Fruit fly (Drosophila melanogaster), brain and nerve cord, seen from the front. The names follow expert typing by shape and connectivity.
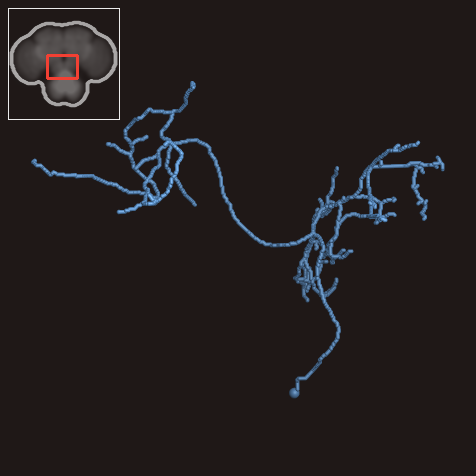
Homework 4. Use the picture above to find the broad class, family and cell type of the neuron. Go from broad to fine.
central-brain intrinsic neuron; hemilineage LB3; GNG454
